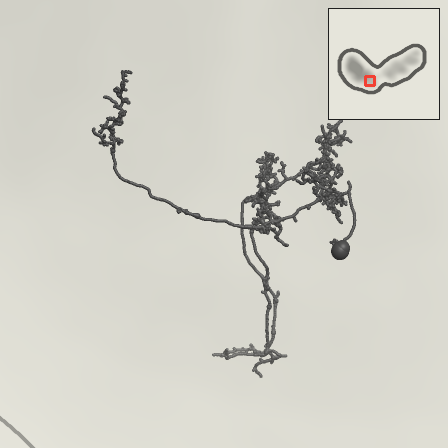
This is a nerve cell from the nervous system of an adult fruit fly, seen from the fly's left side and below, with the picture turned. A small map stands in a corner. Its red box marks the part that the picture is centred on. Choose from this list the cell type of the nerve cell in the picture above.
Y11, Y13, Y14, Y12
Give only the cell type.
Y12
